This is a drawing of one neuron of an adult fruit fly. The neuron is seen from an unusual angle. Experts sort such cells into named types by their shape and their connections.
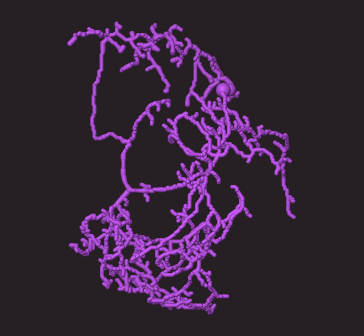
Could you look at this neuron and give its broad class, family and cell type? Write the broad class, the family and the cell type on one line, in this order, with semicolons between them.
nerve-cord intrinsic neuron; hemilineage 19B; IN19B068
